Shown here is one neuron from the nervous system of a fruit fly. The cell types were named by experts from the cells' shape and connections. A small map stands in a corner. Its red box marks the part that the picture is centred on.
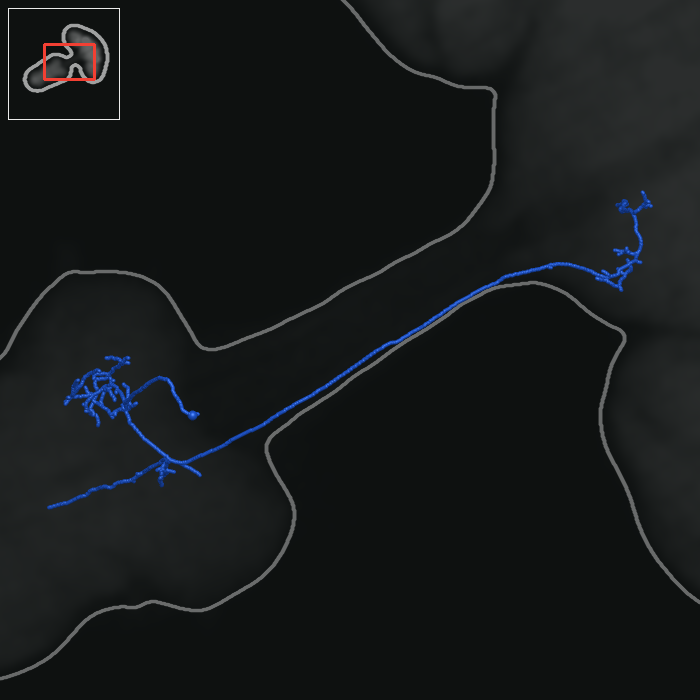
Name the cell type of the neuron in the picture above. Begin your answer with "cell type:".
cell type: AN07B097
